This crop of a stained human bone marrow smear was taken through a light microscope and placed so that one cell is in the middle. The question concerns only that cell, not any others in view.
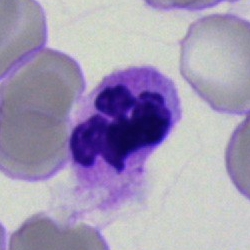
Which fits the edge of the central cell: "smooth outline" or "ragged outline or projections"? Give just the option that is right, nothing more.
Ragged outline or projections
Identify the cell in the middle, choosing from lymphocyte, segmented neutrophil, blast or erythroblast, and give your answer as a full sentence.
This crop has a segmented neutrophil at its centre.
